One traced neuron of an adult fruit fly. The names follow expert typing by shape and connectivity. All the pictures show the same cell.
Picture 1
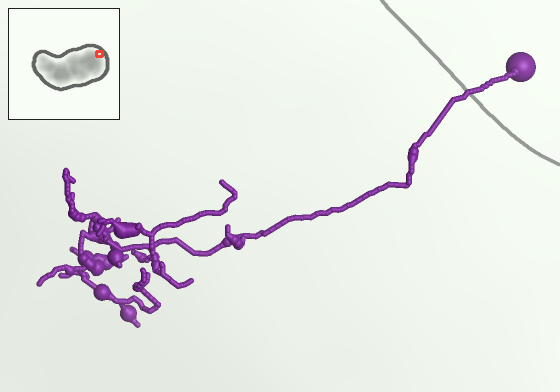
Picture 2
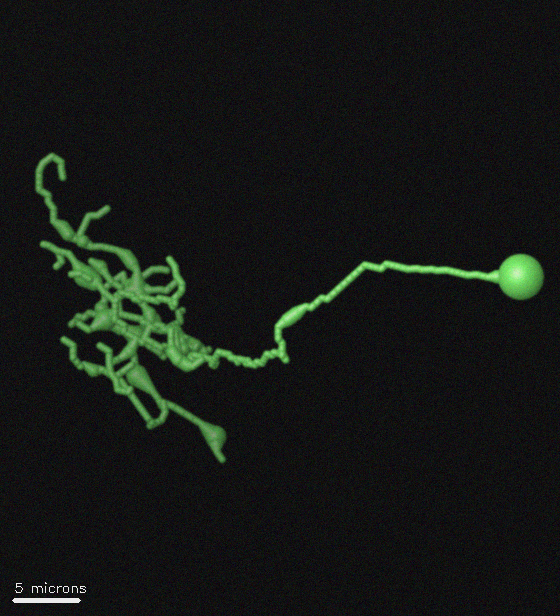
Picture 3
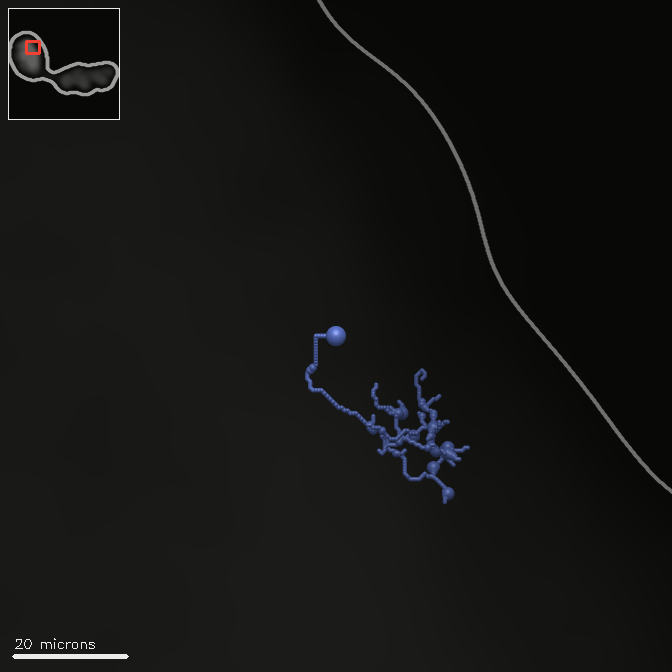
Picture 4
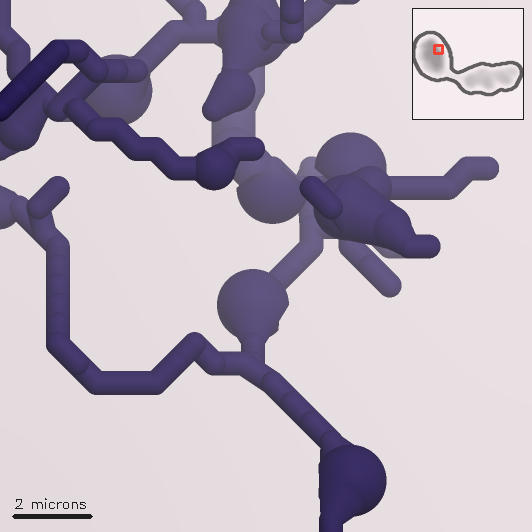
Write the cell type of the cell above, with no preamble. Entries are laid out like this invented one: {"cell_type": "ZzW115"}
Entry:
{"cell_type": "Cm4"}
